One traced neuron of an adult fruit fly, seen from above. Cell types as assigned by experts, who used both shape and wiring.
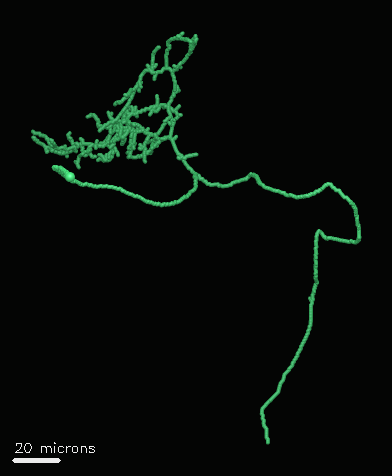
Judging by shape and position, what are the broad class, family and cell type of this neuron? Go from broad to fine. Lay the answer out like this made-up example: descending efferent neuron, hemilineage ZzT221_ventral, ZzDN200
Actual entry: nerve-cord intrinsic neuron, hemilineage 23B, IN23B088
